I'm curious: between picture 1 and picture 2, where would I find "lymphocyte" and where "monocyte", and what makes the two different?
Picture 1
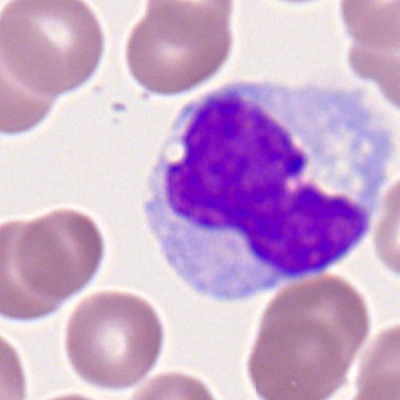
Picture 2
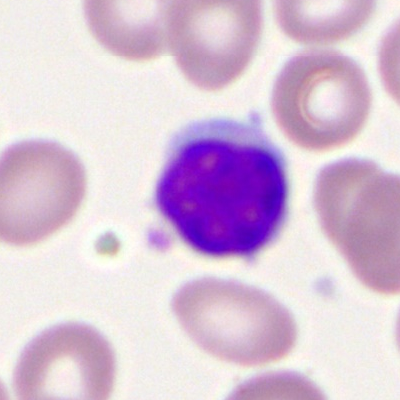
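Let's settle the names first: the first picture shows a monocyte, and the second shows a lymphocyte. Now compare the outlines: the monocyte's is irregular rather than smoothly round, while the lymphocyte's is roughly round with only slightly uneven edges. Next, look at the nucleus of the monocyte, which is indented so that it takes on a kidney-like shape, with chromatin mottled in lighter and darker patches. You'll also find a small clear round spot sitting at the left edge of that nucleus. The monocyte's cytoplasm is pale grey-blue and holds no coarse coloured granules. In the lymphocyte, by contrast, the cytoplasm is only a scant, pale blue rim, easiest to see along the top edge of the cell, and it shows neither granules nor vacuoles.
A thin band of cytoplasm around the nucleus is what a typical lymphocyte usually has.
Finally, just to the lower left of the lymphocyte lies a small pinkish fragment that touches no red cells.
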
